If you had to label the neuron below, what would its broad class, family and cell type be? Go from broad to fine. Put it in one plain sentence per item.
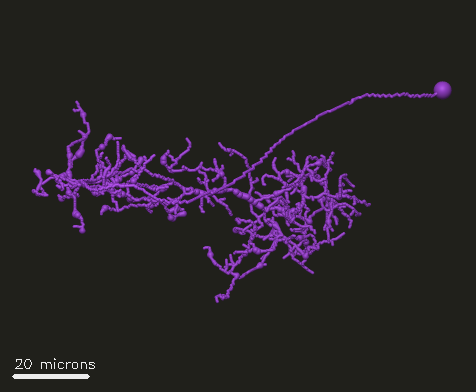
A nerve-cord intrinsic neuron of hemilineage 12B, type IN12B036.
